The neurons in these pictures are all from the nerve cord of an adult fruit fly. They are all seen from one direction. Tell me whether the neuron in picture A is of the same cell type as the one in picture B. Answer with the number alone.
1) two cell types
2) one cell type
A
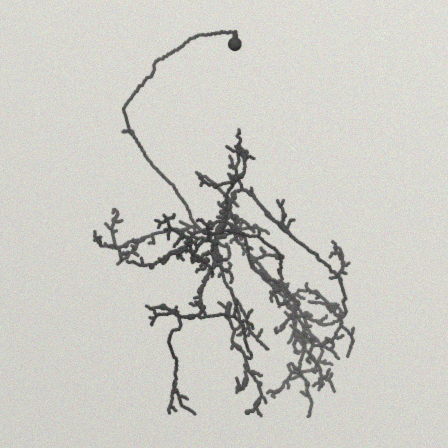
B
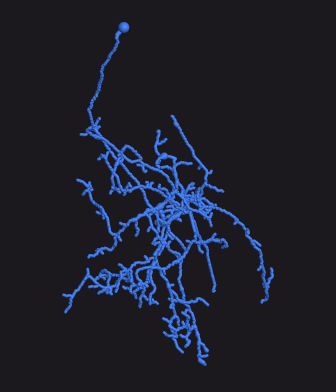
2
